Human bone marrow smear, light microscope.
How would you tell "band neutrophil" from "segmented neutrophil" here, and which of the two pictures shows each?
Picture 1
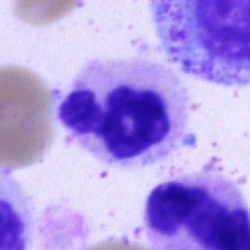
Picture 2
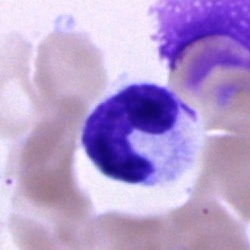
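Picture 1 is the segmented neutrophil, and picture 2 is the band neutrophil. In picture 1 the nucleus is split into two main lobes, the left one smaller than the right.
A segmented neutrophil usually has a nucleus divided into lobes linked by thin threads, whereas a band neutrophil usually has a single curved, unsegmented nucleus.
In picture 2 the nucleus is instead one curved C-shaped band, opening toward the right and lying mainly along the left side of the cell. Apart from that, picture 1 has a pale central hole in its right lobe that gives it a ring-like look, plus a moderate rim of pale lilac cytoplasm without coarse dark granules. Picture 2 has dense, dark purple chromatin and fine, faint lilac granules in its cytoplasm.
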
